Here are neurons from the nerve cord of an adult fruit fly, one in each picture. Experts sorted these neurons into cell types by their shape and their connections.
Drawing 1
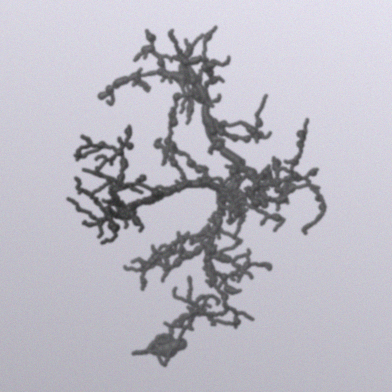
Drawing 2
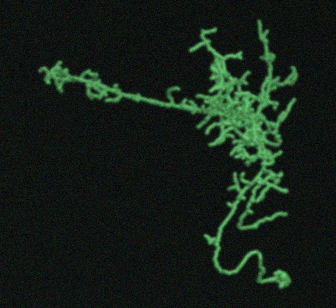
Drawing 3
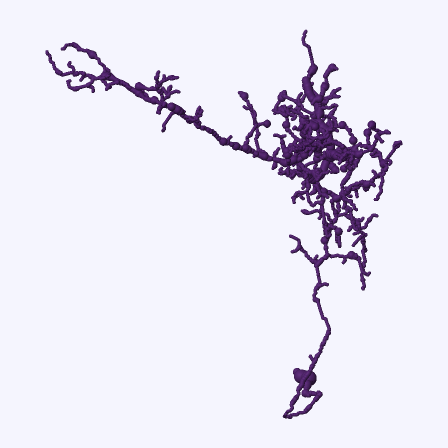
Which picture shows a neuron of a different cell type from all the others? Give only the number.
1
